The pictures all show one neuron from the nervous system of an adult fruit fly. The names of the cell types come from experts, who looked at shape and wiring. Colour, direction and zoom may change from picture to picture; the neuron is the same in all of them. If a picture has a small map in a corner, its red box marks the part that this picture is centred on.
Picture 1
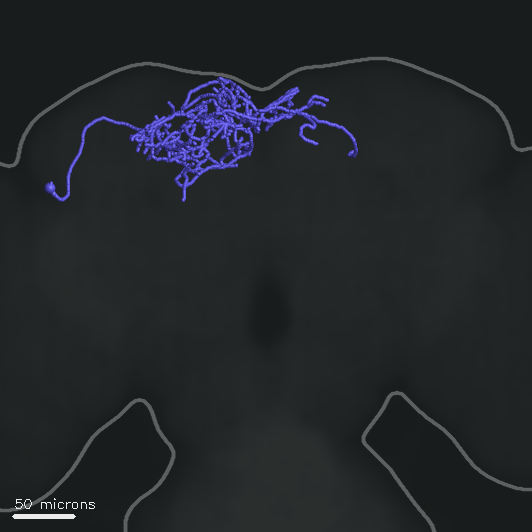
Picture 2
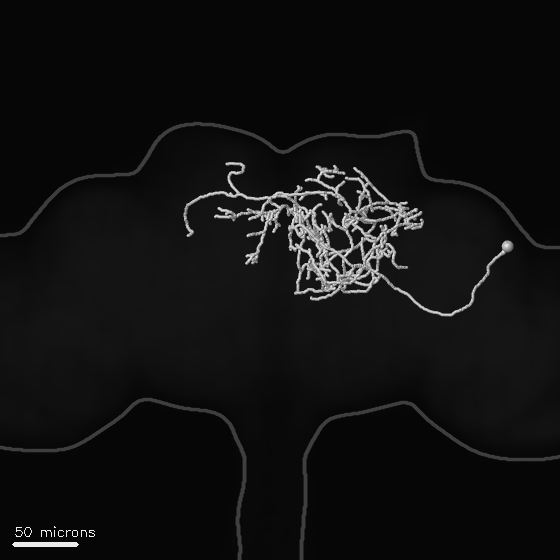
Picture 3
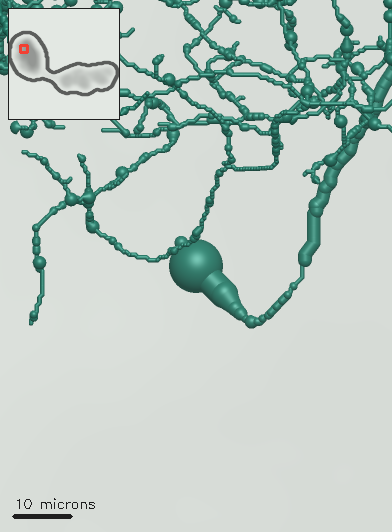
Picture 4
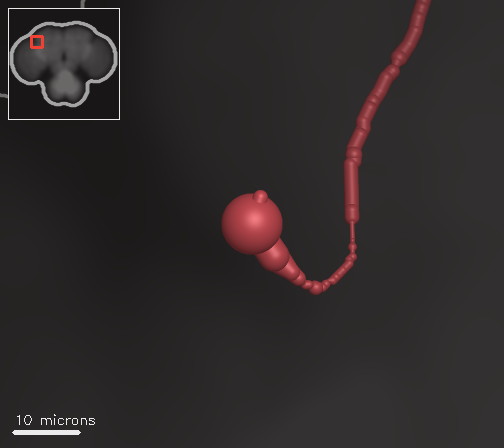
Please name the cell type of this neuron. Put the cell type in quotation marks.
"NPFL1-I"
